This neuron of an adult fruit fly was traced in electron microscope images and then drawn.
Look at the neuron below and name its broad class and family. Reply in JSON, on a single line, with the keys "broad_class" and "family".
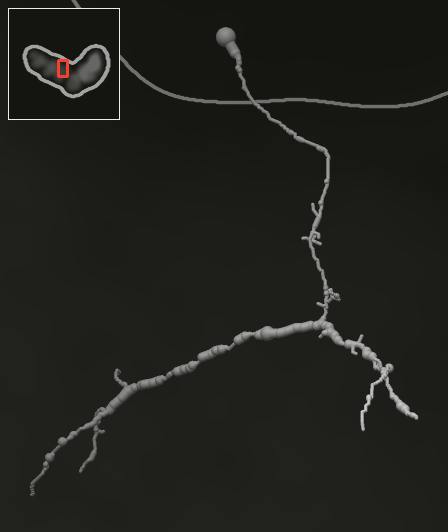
{"broad_class": "nerve-cord intrinsic neuron", "family": "hemilineage 19A"}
